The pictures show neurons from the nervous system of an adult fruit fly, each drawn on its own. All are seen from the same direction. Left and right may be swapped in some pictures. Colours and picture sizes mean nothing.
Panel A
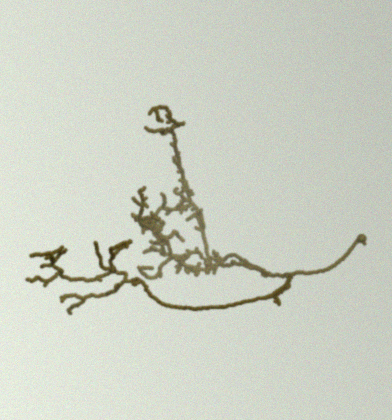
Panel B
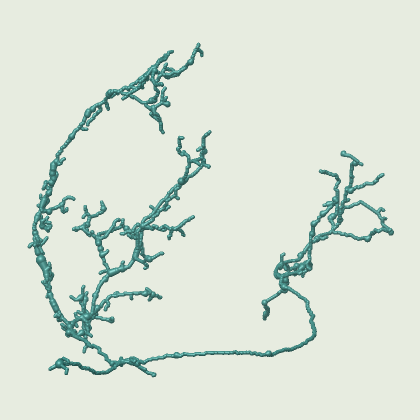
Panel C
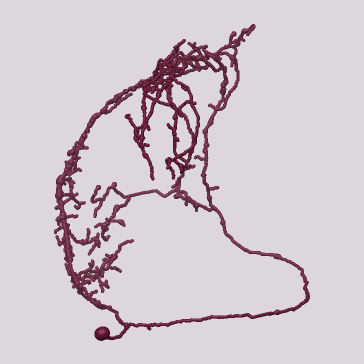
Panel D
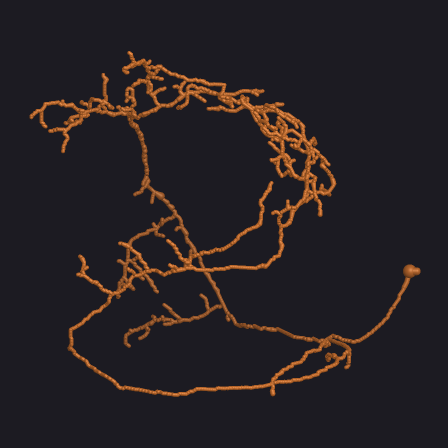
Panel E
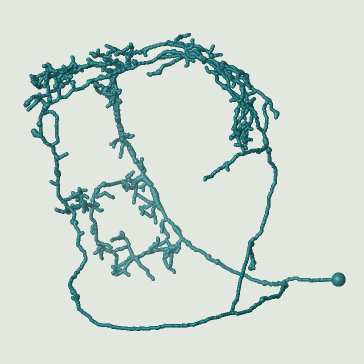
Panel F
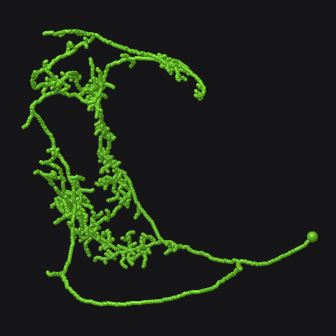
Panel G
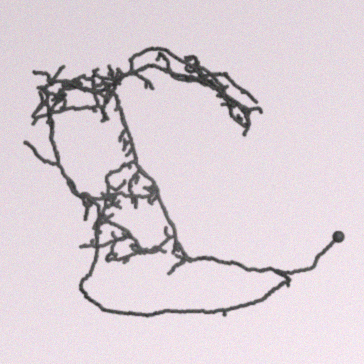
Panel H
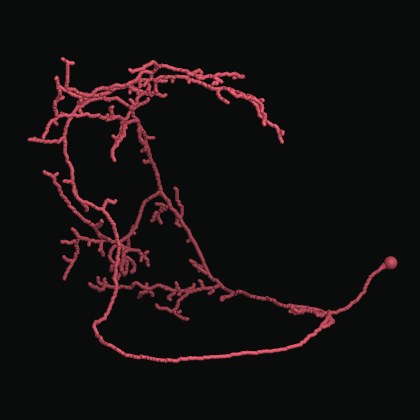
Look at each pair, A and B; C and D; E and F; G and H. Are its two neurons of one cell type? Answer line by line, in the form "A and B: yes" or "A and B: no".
A and B: yes
C and D: yes
E and F: no
G and H: no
